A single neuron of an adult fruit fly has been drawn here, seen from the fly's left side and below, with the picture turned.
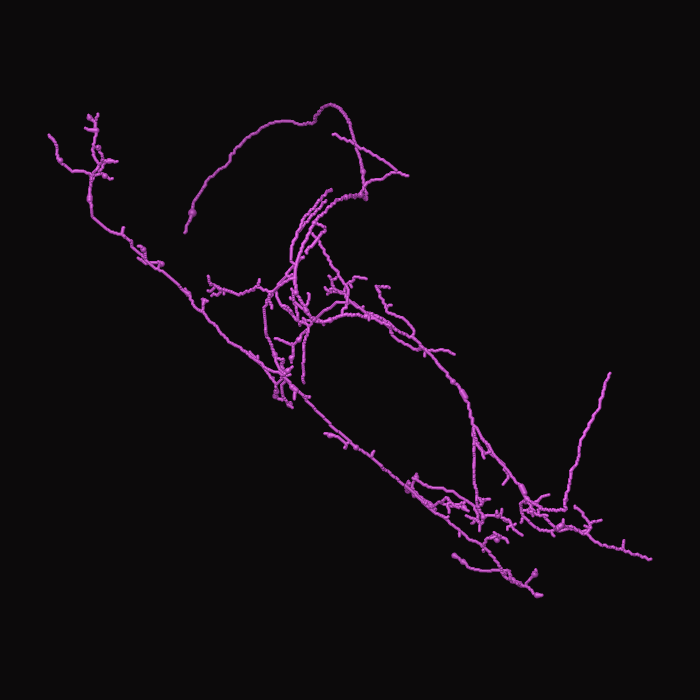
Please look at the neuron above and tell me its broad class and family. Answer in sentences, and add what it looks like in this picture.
It is a nerve-cord intrinsic neuron. Its family is hemilineage 19B. The picture shows dozens of branch ends. In this view it is about as wide as it is tall.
